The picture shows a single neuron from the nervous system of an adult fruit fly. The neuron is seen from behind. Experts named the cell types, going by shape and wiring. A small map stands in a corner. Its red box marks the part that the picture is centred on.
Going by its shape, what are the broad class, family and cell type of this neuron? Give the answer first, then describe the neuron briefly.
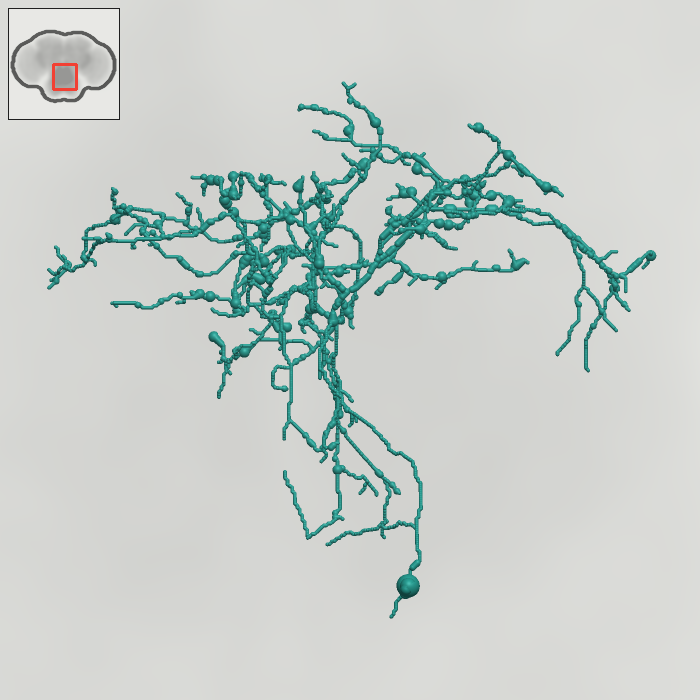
This is a nerve-cord intrinsic neuron. The family is hemilineage 12A. Its cell type is IN12A052_b. Its cell body lies at the bottom of the picture. In this view it is about as wide as it is tall.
